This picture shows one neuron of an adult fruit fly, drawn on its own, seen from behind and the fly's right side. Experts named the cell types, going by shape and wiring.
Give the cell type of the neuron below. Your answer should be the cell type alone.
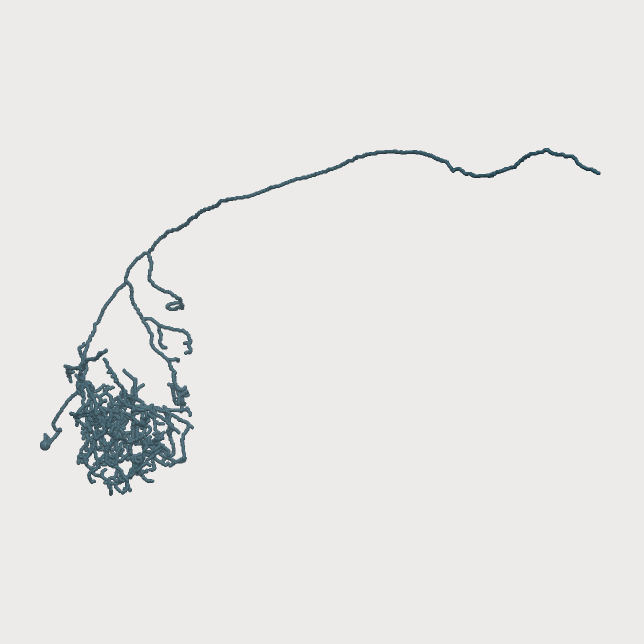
CB3322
